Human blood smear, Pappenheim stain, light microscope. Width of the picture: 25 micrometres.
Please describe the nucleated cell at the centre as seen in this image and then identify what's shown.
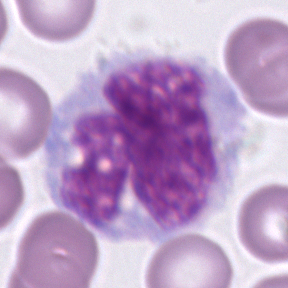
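A roughly round outline bounds the cell. A deep cleft divides the nucleus into two unequal parts. Its chromatin is coarse and clumped, with paler gaps between dark purple masses. A few small pale spots lie within the left part of the nucleus. The cell is a monocyte.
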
